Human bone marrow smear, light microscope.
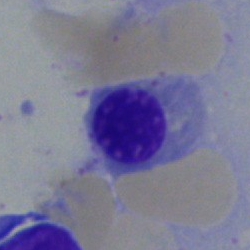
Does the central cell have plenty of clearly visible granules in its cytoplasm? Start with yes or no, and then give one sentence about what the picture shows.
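No. No granules are seen in the cytoplasm.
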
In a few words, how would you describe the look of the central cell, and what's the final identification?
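Off-centre, toward the left side of the cell, lies the nucleus. The cytoplasm is blue, and most of it lies to the right of the nucleus. Just right of the nucleus, a paler zone can be seen in the cytoplasm. It is an erythroblast.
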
